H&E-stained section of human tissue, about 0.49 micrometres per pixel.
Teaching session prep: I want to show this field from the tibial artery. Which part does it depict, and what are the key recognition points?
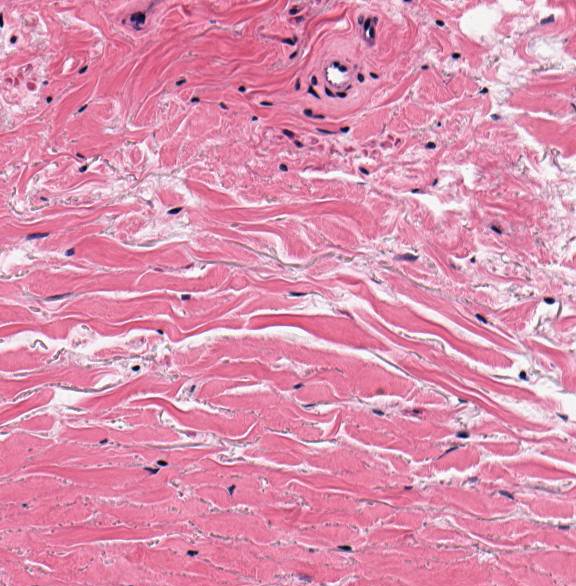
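Identification: tunica adventitia. Dense eosinophilic collagen bundles throughout, no epithelium; more haphazardly interwoven in upper third than lower half. Nuclei sparse, small, dark, elongated, between bundles.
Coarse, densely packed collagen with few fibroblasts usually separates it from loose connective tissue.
Near top centre: small vessel, narrow round lumen ringed by nuclei.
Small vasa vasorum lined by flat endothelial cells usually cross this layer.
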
